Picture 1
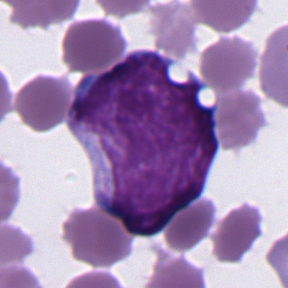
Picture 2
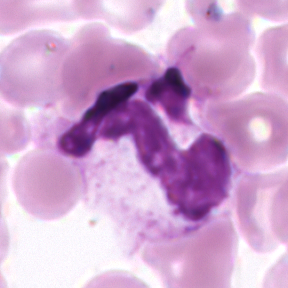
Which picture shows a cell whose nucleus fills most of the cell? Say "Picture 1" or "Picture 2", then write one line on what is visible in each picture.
Picture 1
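What picture 1 shows: The cytoplasm is scant and shows mainly as a pale bluish crescent on the left side.
What picture 2 shows: The cytoplasm is plentiful and very pale.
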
